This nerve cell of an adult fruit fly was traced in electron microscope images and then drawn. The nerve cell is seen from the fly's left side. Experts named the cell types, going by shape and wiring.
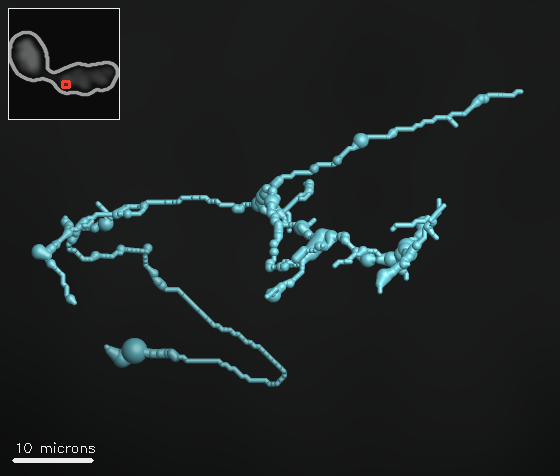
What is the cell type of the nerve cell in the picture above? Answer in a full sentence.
The cell type is IN14A086.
